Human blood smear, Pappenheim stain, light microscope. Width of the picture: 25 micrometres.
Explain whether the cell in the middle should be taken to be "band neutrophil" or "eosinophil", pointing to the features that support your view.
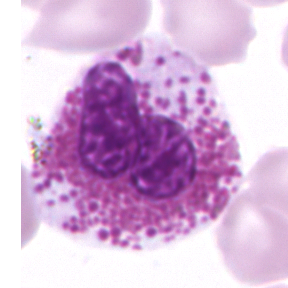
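This is an eosinophil. The deciding feature is its cytoplasm, packed with coarse, round, reddish-pink granules.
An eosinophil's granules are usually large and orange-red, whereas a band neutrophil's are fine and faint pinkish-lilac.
The chromatin is dark purple and coarsely clumped, and no nucleoli are visible.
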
